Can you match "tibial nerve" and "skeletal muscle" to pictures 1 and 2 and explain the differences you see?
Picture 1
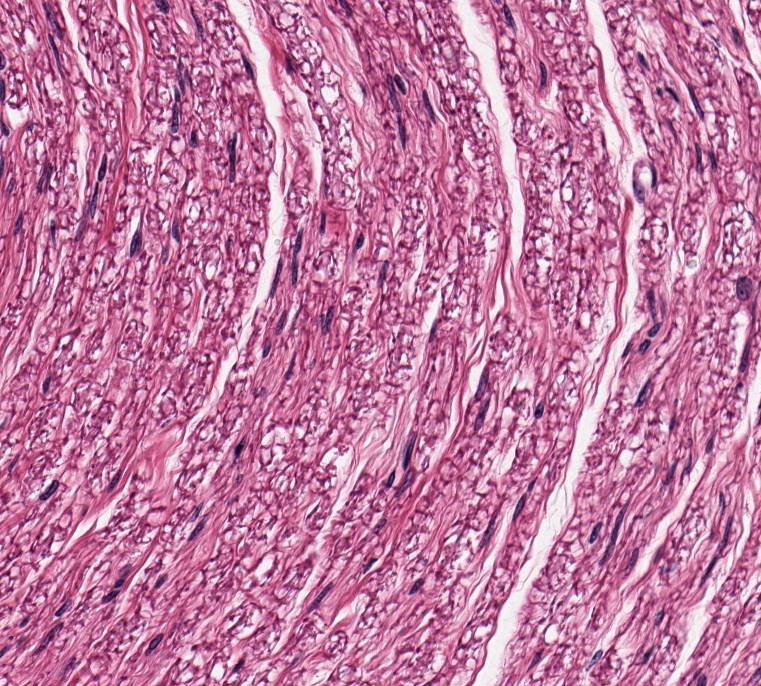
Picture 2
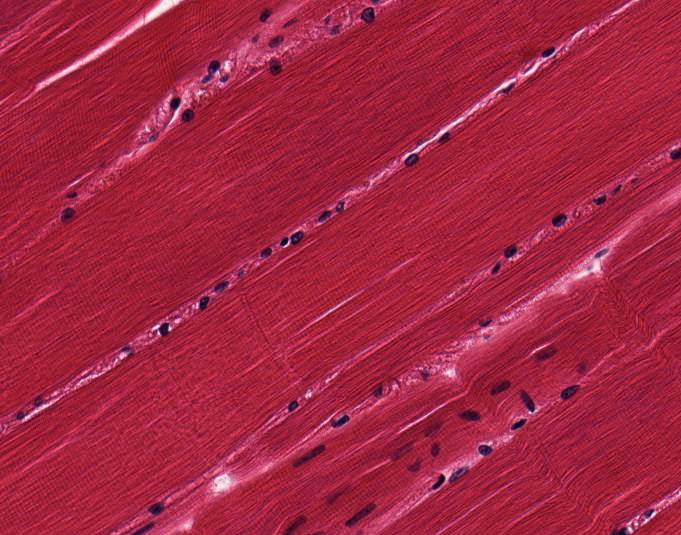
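Let's take them in turn: the first picture is tibial nerve, the second skeletal muscle. In the tibial nerve the fibres look bubbly, with small clear spaces framed by fine pink strands, and thin wavy pink strands lie between the fibre bands. Its scattered nuclei are elongated, dark blue-purple and lined up with the fibres. Now look at the skeletal muscle: broad, straight, unbranched fibres stained a deep eosinophilic red, with fine parallel lines running lengthwise. Here the elongated nuclei sit at the fibre edges, not in the centres.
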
